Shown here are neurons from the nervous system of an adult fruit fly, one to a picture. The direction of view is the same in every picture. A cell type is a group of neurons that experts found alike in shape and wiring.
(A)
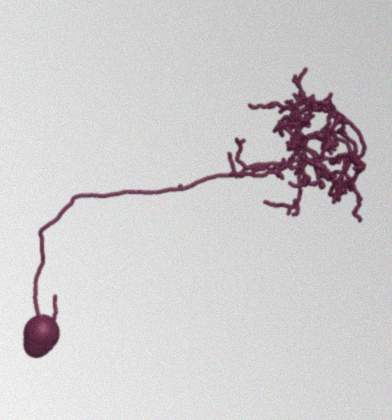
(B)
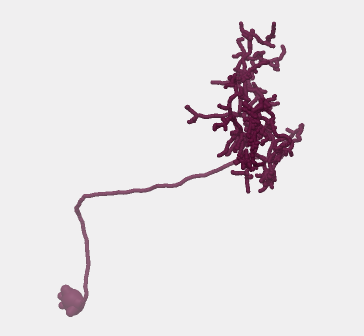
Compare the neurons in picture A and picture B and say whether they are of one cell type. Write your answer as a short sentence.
They are of the same cell type.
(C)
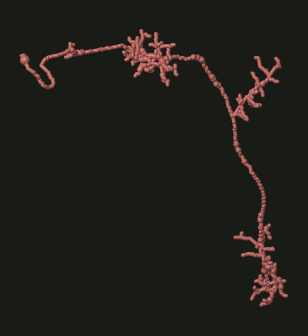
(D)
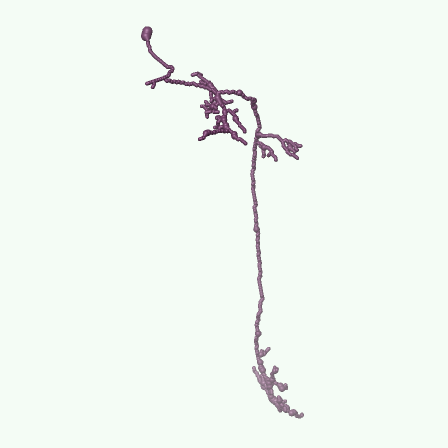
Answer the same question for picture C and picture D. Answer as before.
They are of the same cell type.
